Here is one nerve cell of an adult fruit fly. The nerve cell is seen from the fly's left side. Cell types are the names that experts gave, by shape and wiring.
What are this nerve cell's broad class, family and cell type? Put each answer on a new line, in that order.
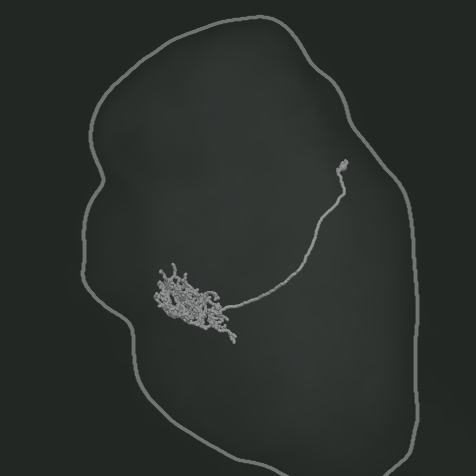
central-brain intrinsic neuron
hemilineage VLPp1
AVLP548_d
